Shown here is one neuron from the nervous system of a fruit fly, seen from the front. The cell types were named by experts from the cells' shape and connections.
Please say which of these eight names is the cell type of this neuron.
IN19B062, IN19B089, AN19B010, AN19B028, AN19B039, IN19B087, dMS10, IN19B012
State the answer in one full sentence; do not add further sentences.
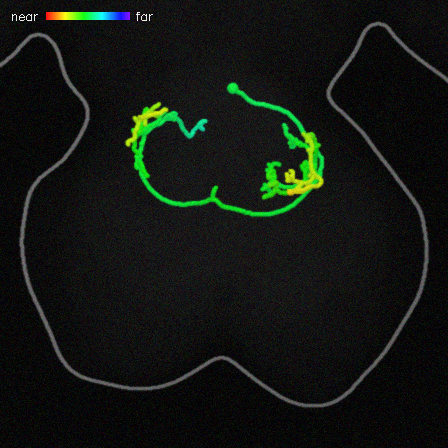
The cell type name IN19B087 applies to this neuron.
